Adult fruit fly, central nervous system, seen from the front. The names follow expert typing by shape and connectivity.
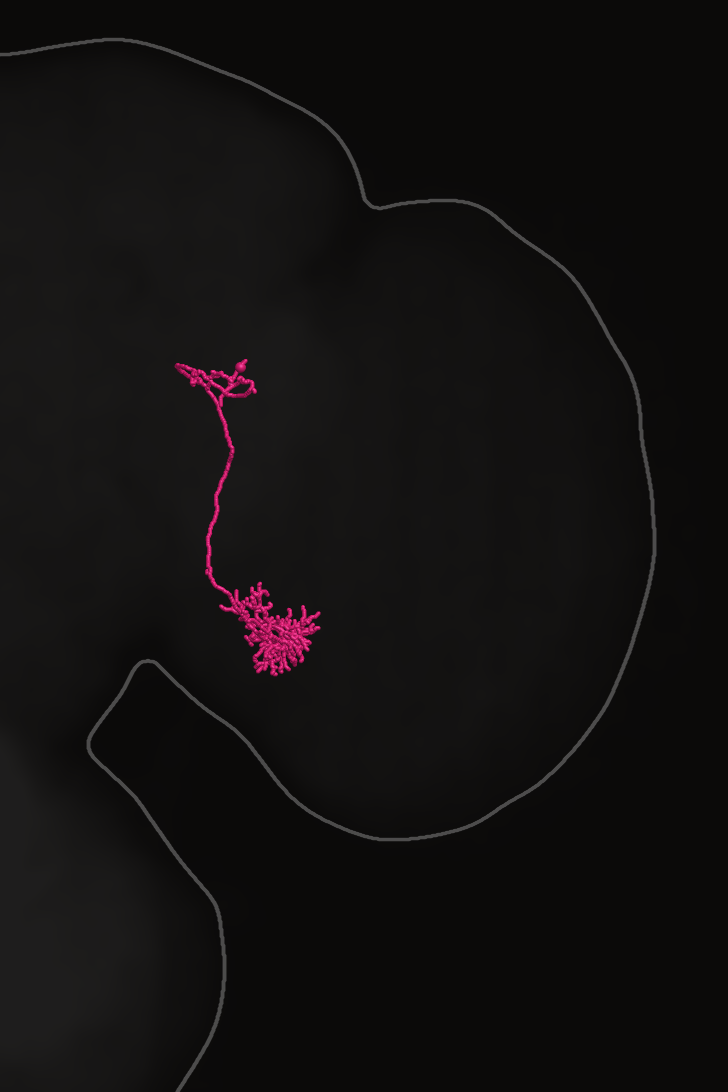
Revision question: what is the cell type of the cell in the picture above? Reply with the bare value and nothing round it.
LC21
